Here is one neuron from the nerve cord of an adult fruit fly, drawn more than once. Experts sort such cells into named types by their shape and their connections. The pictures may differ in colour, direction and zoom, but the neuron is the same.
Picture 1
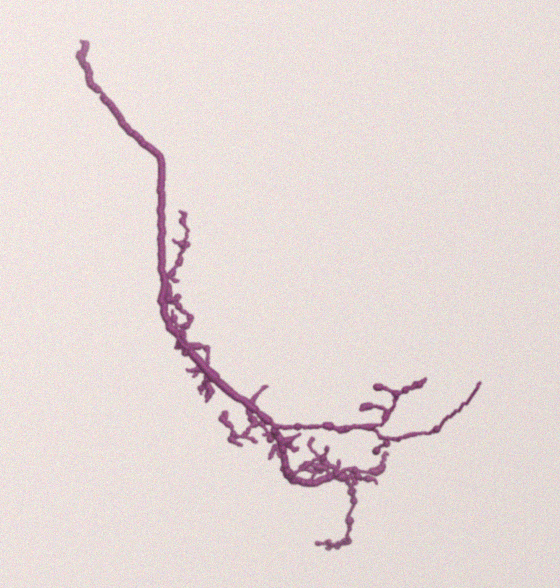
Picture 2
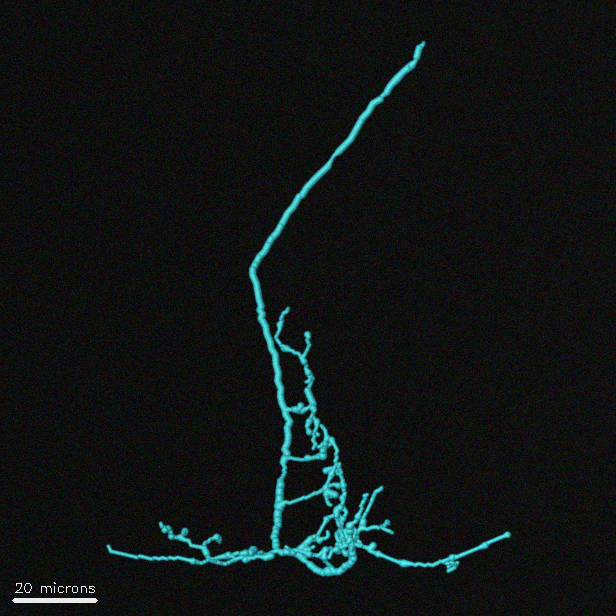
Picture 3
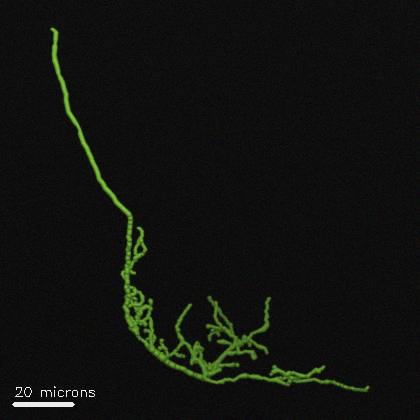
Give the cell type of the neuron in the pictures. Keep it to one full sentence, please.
The neuron is of cell type SNta12.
